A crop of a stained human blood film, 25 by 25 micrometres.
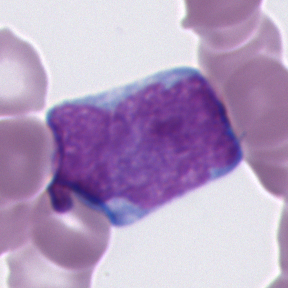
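Myeloblast, the central cell in a stained peripheral blood smear. The cell measures about 18 by 12 micrometres, and the nucleus occupies about 80% of its area. The chromatin is finely stippled and evenly spread, without coarse dark clumps. Pale blue cytoplasm forms only a thin rim around the nucleus. A small knob juts out from the lower left corner of the cell.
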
